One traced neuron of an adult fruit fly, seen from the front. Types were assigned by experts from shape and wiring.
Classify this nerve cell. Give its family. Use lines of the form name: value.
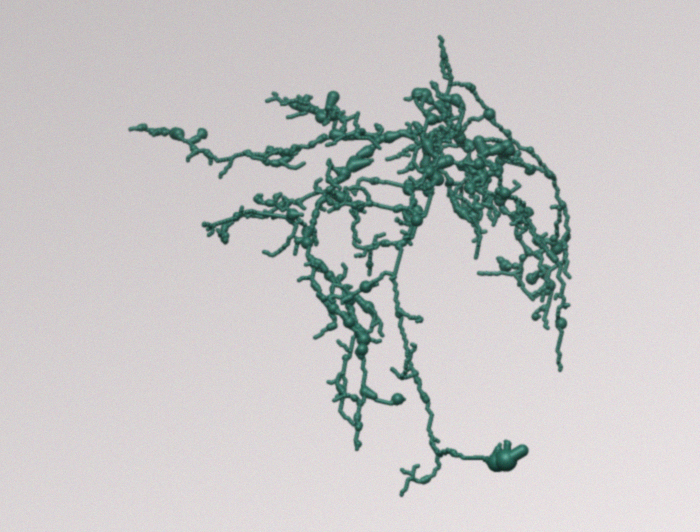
family: hemilineage 08A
